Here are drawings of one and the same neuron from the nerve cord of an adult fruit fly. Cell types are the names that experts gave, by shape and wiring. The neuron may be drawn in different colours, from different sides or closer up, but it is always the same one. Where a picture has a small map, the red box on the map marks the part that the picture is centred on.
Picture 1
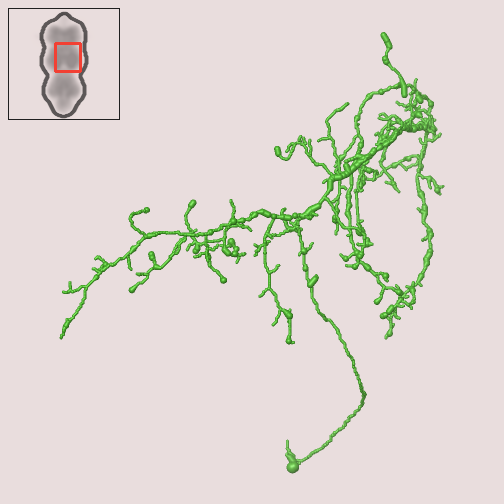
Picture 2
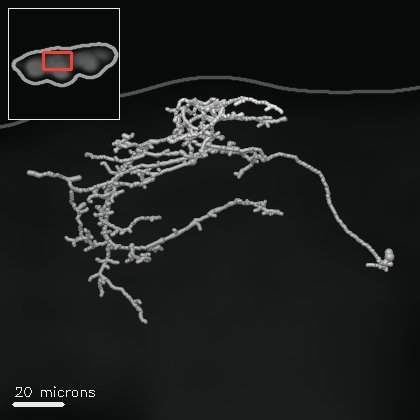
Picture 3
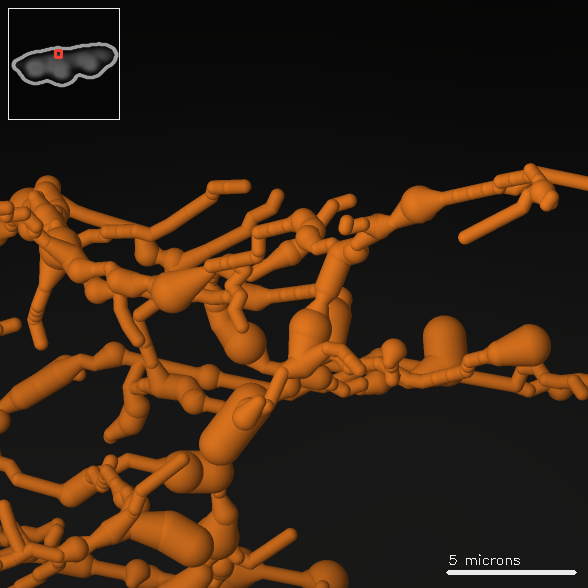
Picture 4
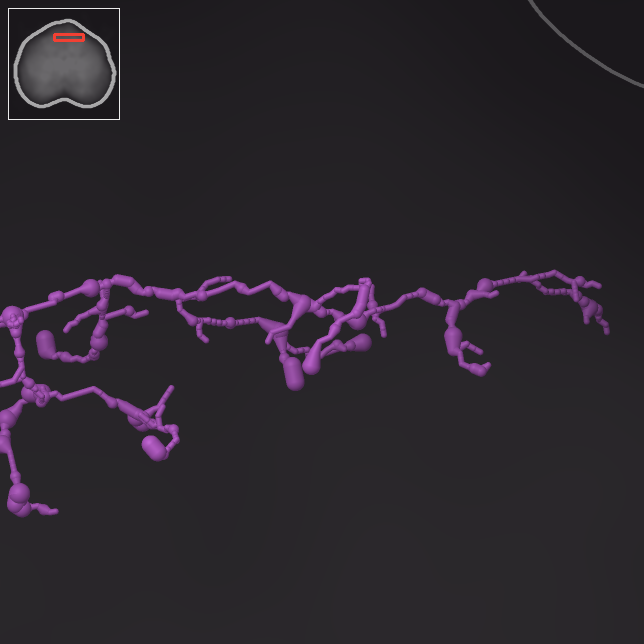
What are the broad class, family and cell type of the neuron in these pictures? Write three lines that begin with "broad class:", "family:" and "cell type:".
broad class: nerve-cord intrinsic neuron
family: hemilineage 03B
cell type: IN03B058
